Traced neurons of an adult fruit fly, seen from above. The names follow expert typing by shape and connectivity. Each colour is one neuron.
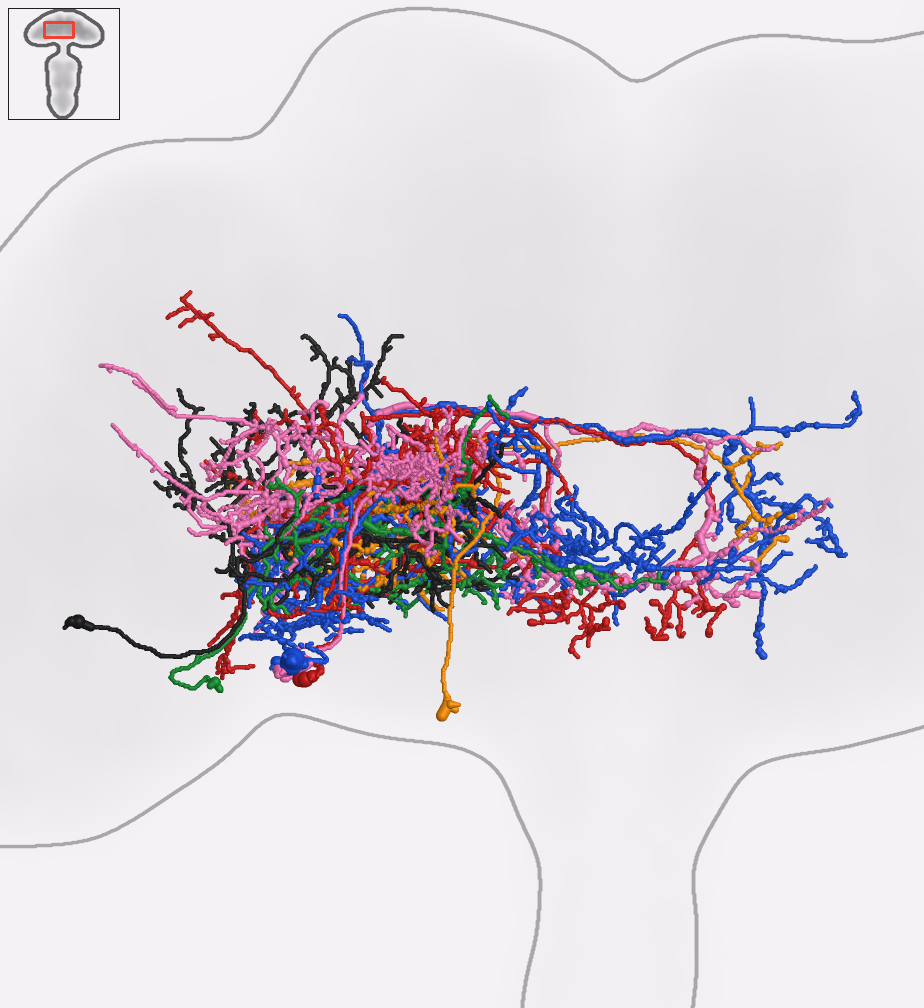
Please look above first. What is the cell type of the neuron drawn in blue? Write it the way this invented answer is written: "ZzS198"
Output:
"PS180"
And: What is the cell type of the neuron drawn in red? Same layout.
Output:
"PS182"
